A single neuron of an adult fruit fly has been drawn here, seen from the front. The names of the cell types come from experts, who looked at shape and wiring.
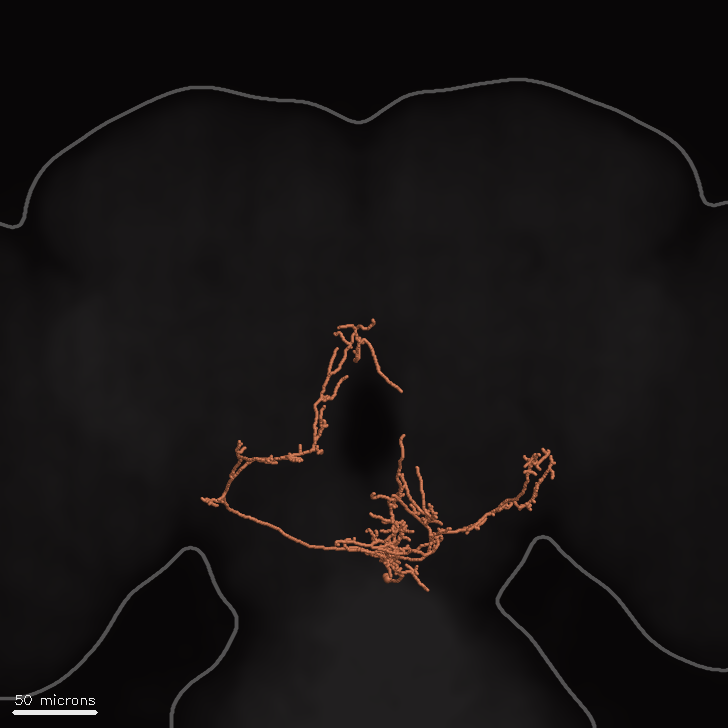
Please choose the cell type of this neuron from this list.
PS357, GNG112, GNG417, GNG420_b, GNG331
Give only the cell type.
GNG331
